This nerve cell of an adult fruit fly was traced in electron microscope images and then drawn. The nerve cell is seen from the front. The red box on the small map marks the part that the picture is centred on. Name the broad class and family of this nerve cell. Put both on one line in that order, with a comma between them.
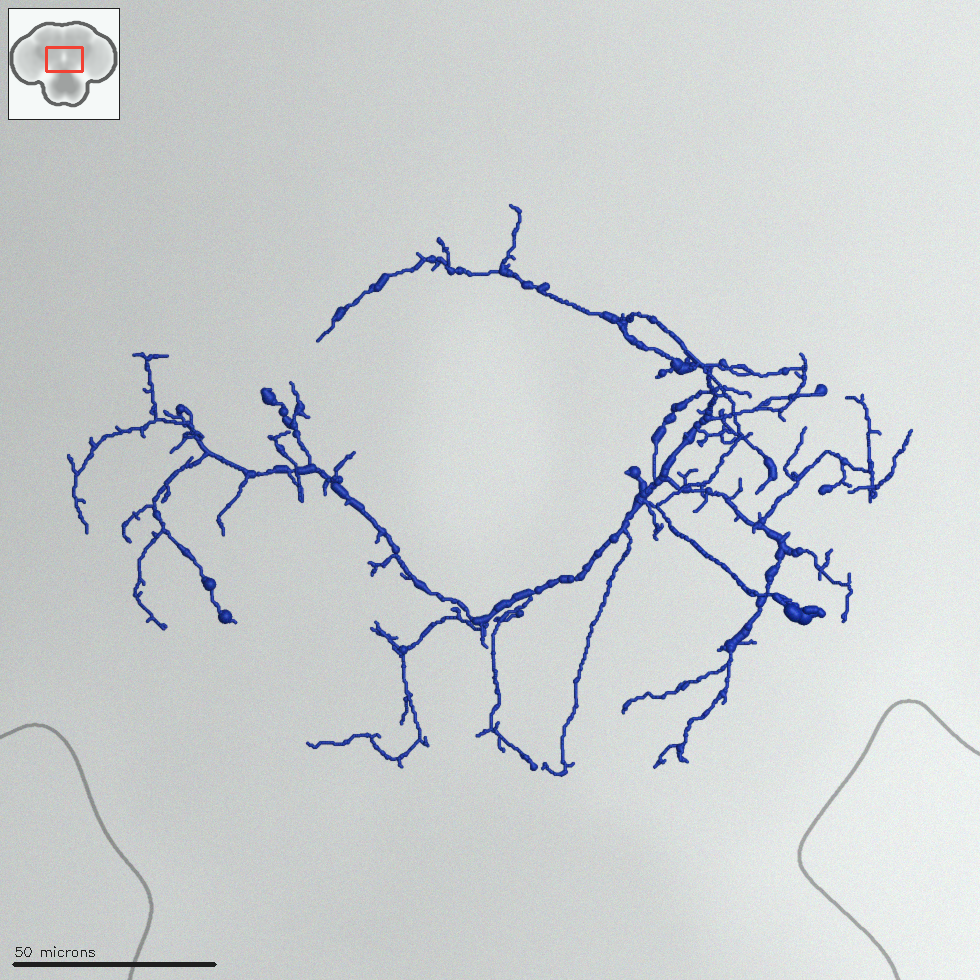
central-brain intrinsic neuron, hemilineage LALv1_ventral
